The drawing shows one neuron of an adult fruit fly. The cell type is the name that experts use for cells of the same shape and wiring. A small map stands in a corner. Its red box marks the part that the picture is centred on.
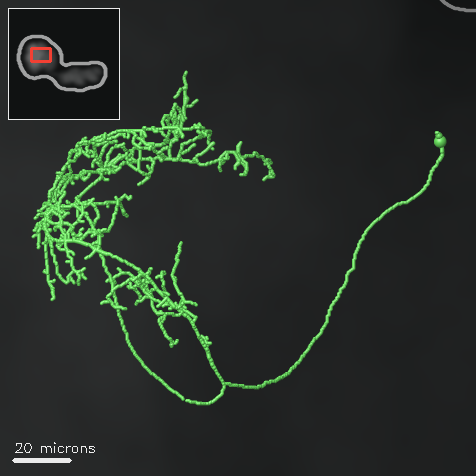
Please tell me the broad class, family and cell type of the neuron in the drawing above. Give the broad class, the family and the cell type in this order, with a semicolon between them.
central-brain intrinsic neuron; hemilineage VLPp1; CB1714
